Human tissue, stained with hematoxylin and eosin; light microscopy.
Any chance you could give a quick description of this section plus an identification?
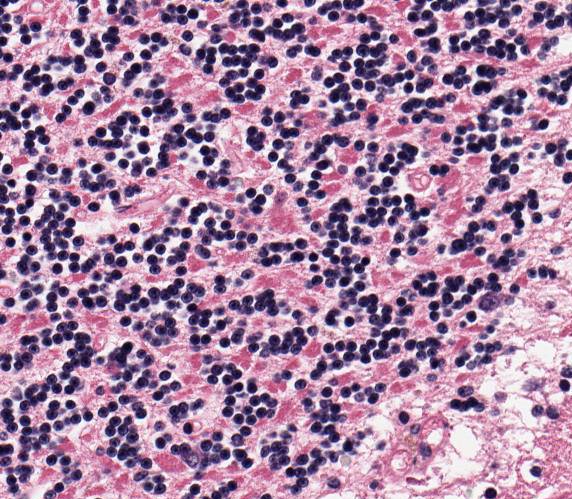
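First, the nuclei are small, round, uniform and deeply stained dark blue-purple. Second, the crowded cells show almost no visible cytoplasm. Third, at the lower right the tissue turns pale and loose, with scattered clear vacuoles and few nuclei. The section is cerebellum.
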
